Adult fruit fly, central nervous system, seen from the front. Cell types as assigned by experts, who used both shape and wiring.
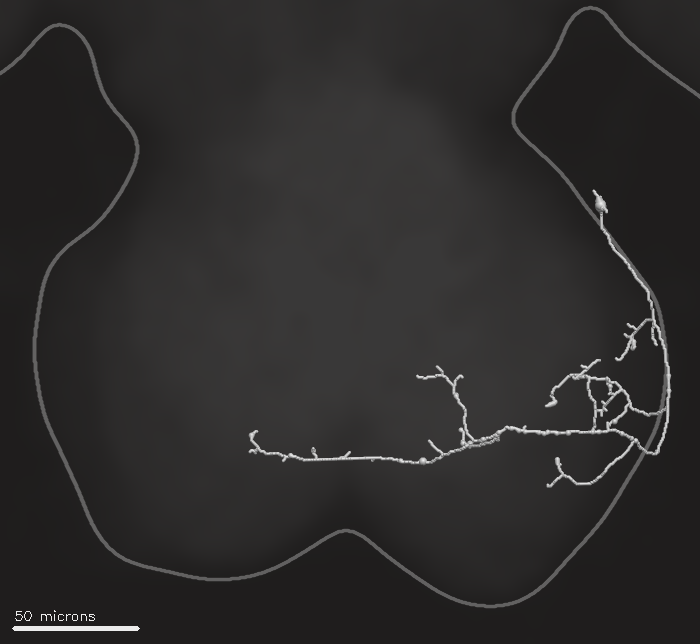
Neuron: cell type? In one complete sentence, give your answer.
With respect to cell type, this neuron is IN19A098.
